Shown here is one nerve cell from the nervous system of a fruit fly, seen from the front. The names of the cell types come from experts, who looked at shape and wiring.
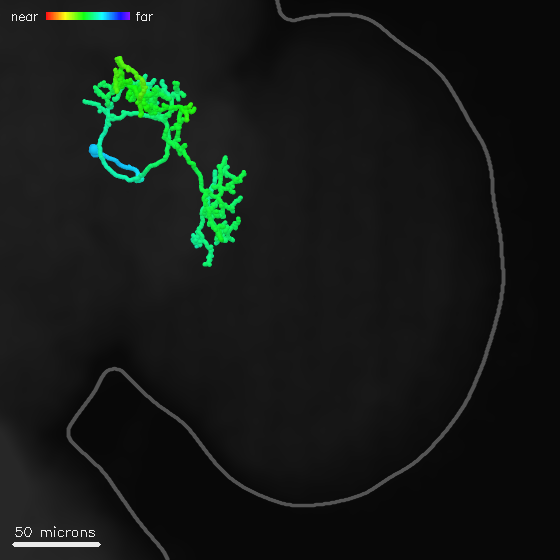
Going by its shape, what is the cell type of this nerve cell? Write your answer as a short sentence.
The cell type is LoVP94.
